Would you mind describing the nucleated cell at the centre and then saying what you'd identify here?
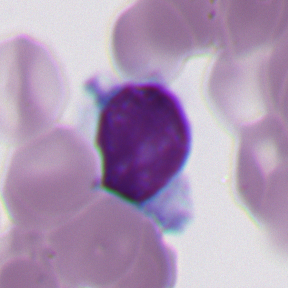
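Look how much of the cell the nucleus takes up; there's only a scant rim of cytoplasm left. The chromatin's dense and deep purple, and the cytoplasm is a pale bluish-lilac. At the upper left and lower right that cytoplasm goes into ragged, irregular tufts. Anyway, it's a typical lymphocyte.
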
